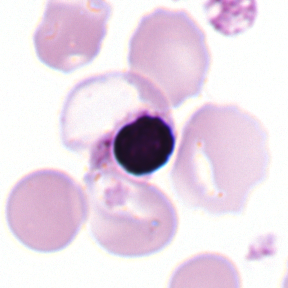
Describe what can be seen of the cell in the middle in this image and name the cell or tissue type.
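Very dense chromatin stains an almost uniform dark purple, and no nucleoli can be seen in the nucleus. Cytoplasm is scant, only a thin pale rim around the nucleus, and the cell shows no vacuoles. The cell is a normoblast.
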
